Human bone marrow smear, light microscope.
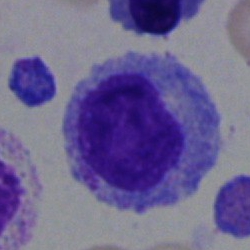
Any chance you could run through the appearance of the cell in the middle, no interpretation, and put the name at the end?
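The cell is large and roughly round, its edge finely irregular and frayed-looking. Notice that its nucleus sits off-centre toward the left, leaving a wider band of cytoplasm on the right. Beside the nucleus, on its upper right, the cytoplasm is paler. Fine purplish granules are scattered through the cytoplasm. You are looking at a myelocyte.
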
